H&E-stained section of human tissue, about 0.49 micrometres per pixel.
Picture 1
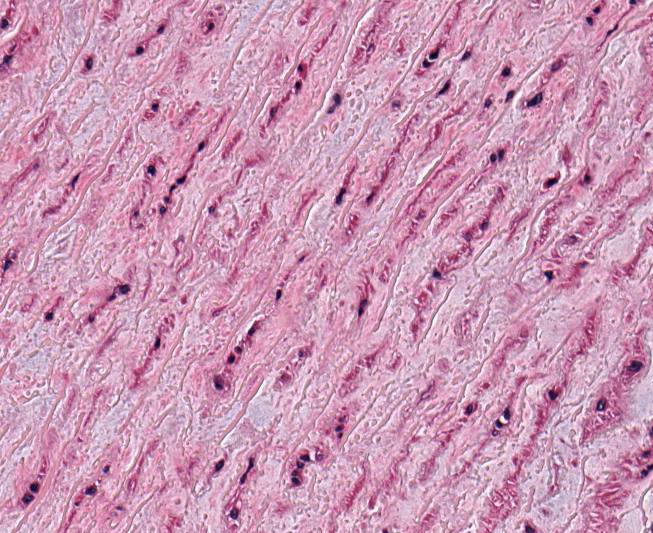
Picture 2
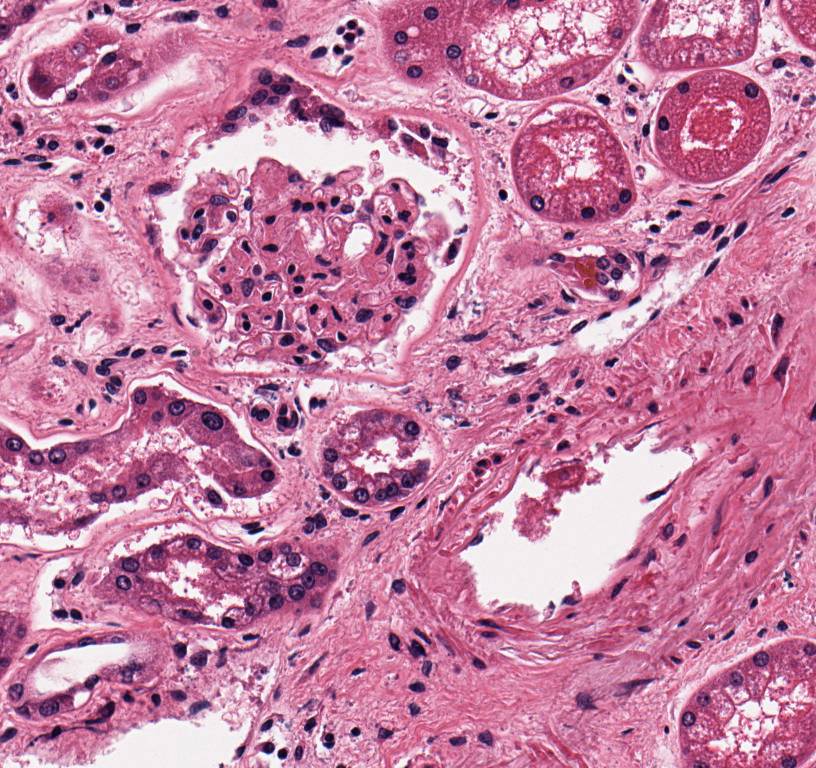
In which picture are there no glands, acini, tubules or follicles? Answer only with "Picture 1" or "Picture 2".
Picture 1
